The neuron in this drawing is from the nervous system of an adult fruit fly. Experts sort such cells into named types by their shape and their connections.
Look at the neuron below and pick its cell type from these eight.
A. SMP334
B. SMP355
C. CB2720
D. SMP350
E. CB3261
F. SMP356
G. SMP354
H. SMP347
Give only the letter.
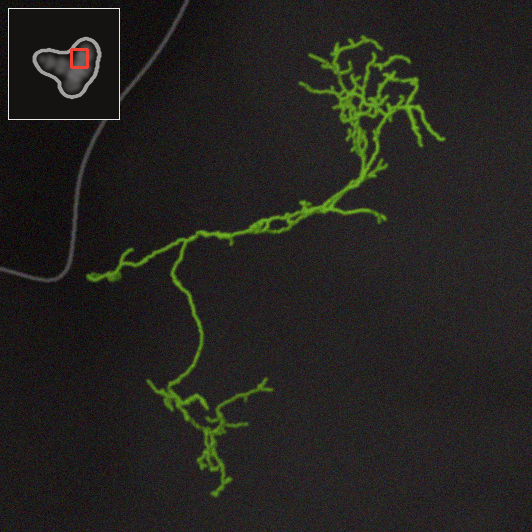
E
